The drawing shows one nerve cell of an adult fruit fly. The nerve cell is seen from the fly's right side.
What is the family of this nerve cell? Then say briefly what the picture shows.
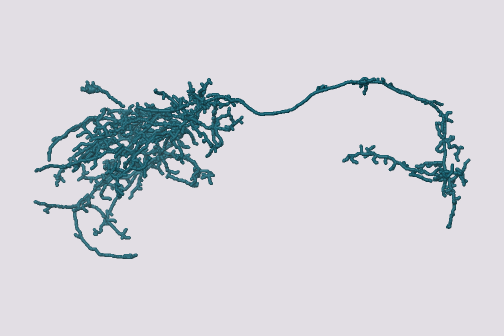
The family is hemilineage 12A. Its broad class is nerve-cord intrinsic neuron. The cell body can be seen at the upper left of the picture. The picture shows dozens of branch ends.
